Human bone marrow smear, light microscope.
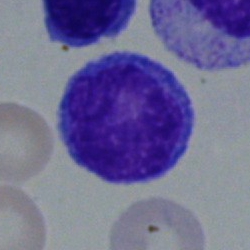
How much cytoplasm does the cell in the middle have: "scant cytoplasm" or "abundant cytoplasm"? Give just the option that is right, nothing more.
Scant cytoplasm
